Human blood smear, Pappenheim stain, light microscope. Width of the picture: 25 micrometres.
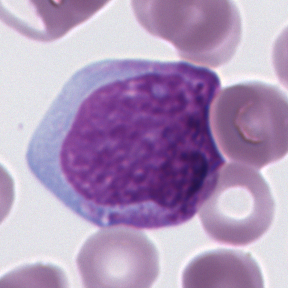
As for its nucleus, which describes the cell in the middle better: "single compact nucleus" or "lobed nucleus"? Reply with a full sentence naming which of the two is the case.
Round, oval or kidney-shaped, the nucleus of this cell is one compact undivided mass.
